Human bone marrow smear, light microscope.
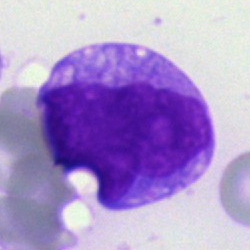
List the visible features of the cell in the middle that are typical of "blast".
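What fits the blast is its nucleus, which fills most of the cell.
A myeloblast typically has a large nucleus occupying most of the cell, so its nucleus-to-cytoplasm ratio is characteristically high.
The remaining features are simply as seen: the chromatin is dark purple and finely textured. The cytoplasm forms its widest band as a crescent above the nucleus, and there it contains many small pale spots.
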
